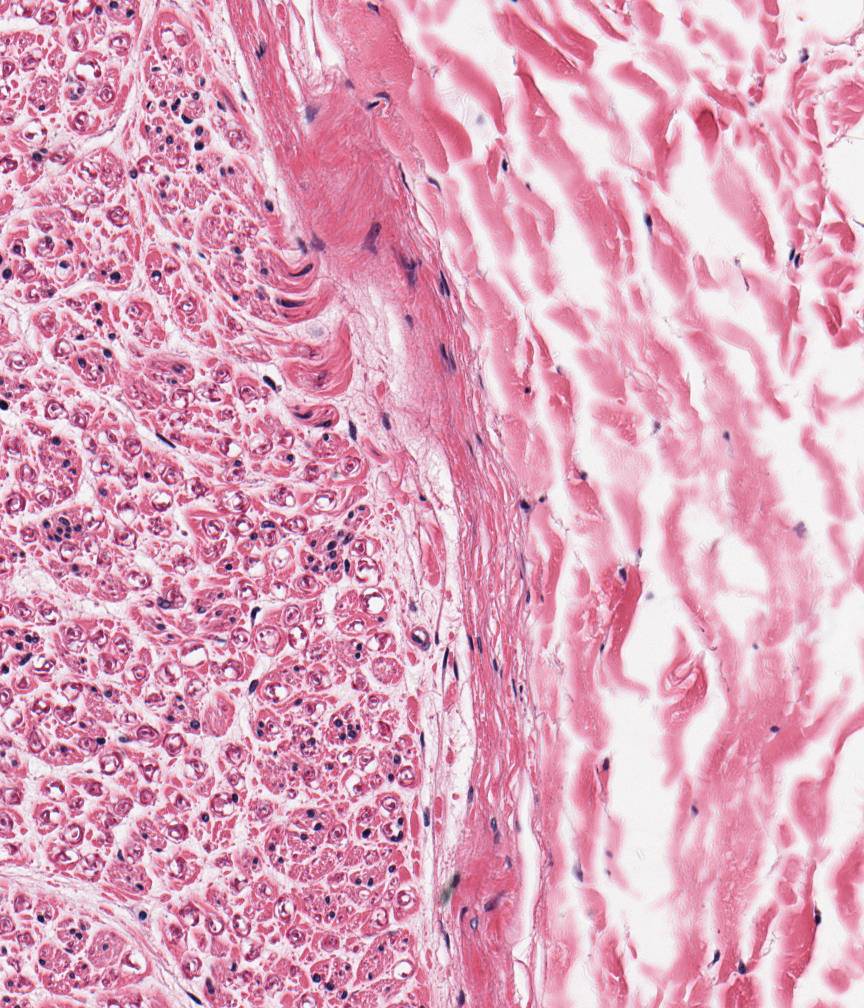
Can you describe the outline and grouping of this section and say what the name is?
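The field divides into two regions. On the left, closely packed small round profiles are cut in cross-section, with small dark nuclei scattered between them. On the right lie elongated pink fibrous bundles containing sparse, spindle-shaped nuclei. A band of dense, wavy, layered fibrous tissue runs top to bottom through the middle, separating the two. It is tibial nerve.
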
